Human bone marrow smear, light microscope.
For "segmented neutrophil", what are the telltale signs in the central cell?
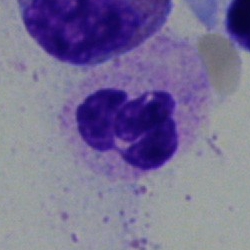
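Look at the chromatin here: it is dark purple and coarsely clumped.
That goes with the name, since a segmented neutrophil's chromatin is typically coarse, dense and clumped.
The rest is simply what the cell shows: abundant pale pinkish-lilac cytoplasm with fine pinkish-violet granules scattered through it, inside a roughly round outline.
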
